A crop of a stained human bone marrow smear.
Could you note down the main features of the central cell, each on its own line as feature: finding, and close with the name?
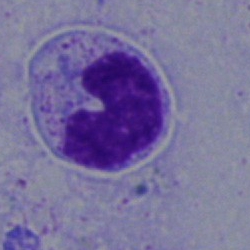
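Outline: round, smooth, sharply drawn
Nucleus: notched on the left, so kidney-shaped
Position: nucleus off to the right, most cytoplasm on the left
Chromatin: dense, dark purple throughout
Name: band neutrophil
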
